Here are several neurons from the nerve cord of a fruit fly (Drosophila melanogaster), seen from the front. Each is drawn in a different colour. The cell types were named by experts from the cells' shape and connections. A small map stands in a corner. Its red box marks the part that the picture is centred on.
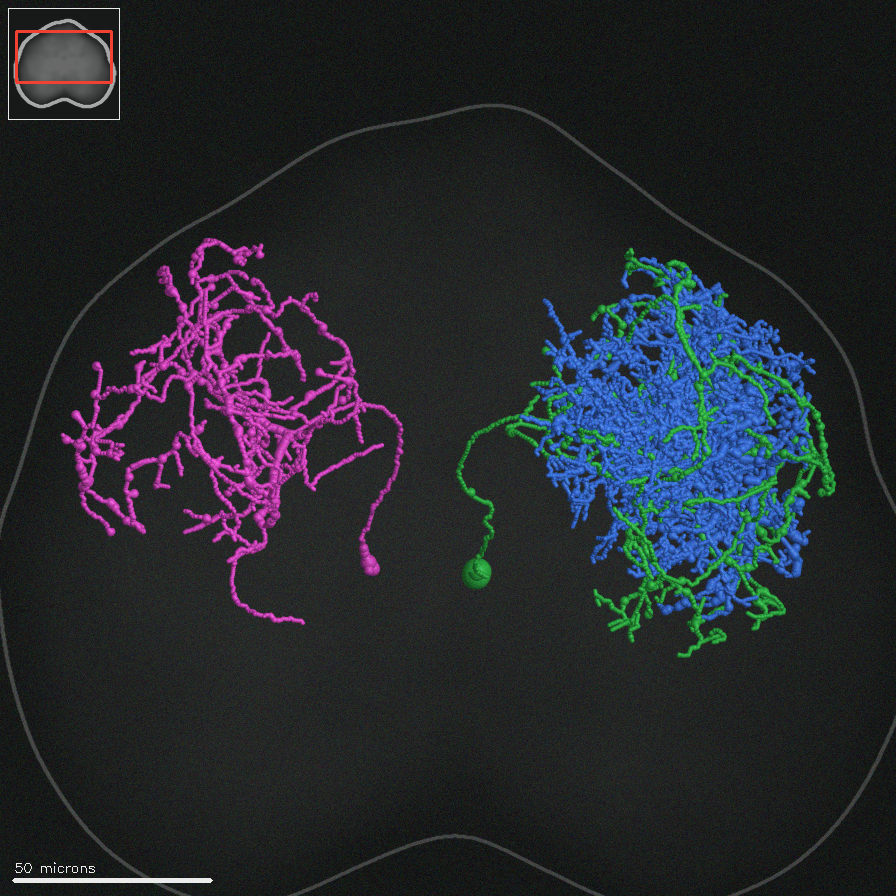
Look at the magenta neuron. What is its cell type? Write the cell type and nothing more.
IN04B048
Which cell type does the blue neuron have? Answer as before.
IN19A005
